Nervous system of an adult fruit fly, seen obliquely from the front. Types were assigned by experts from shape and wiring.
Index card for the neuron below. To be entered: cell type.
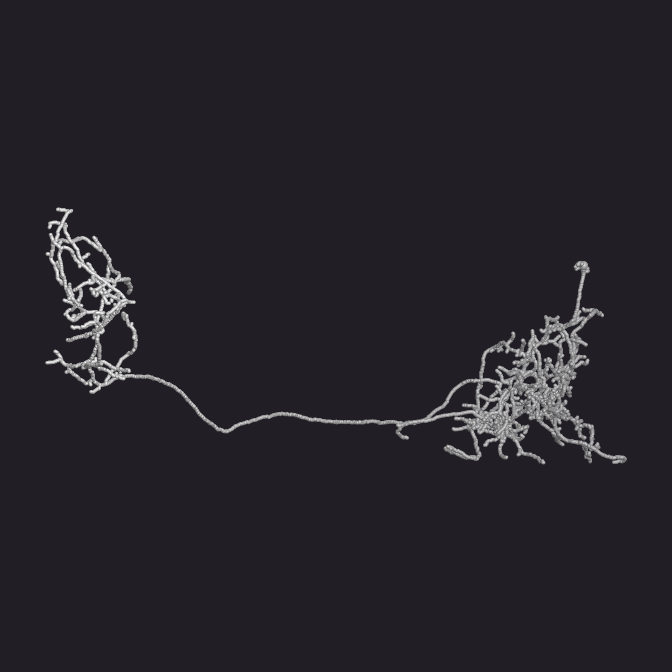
AN17A026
